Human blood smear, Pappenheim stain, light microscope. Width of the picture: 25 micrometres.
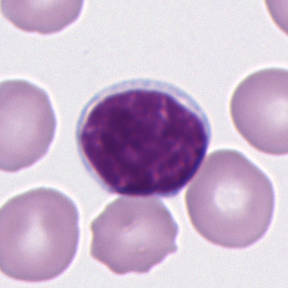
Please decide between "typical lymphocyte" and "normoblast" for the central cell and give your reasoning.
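This is a typical lymphocyte rather than a late normoblast. Its thin rim of cytoplasm is pale blue.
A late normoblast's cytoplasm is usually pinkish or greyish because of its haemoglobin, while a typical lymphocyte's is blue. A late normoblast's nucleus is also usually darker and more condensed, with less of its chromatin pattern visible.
Its nucleus, round to oval without indentation or lobes, measures about 11 by 9 micrometres. The chromatin is dense, dark purple and coarsely clumped.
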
